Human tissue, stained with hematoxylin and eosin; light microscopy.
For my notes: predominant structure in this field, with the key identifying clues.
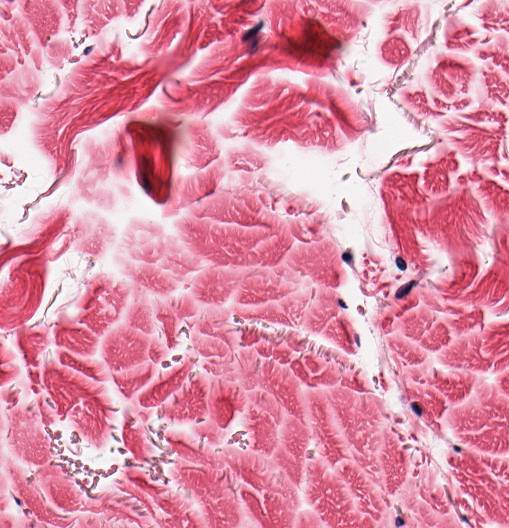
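You are looking at dermis. Look at the irregular, closely packed pink eosinophilic fragments, parted by narrow white clefts and filling the field.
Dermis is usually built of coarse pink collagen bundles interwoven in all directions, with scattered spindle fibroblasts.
Notice the sparse nuclei: most fragments hold none, and the few small, elongated dark blue ones lie mainly along a cleft in the right half. Nuclei this sparse fit dermis rather than peripheral nerve.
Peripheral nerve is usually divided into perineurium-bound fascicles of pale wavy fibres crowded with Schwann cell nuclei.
No epithelium or glands appear.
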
